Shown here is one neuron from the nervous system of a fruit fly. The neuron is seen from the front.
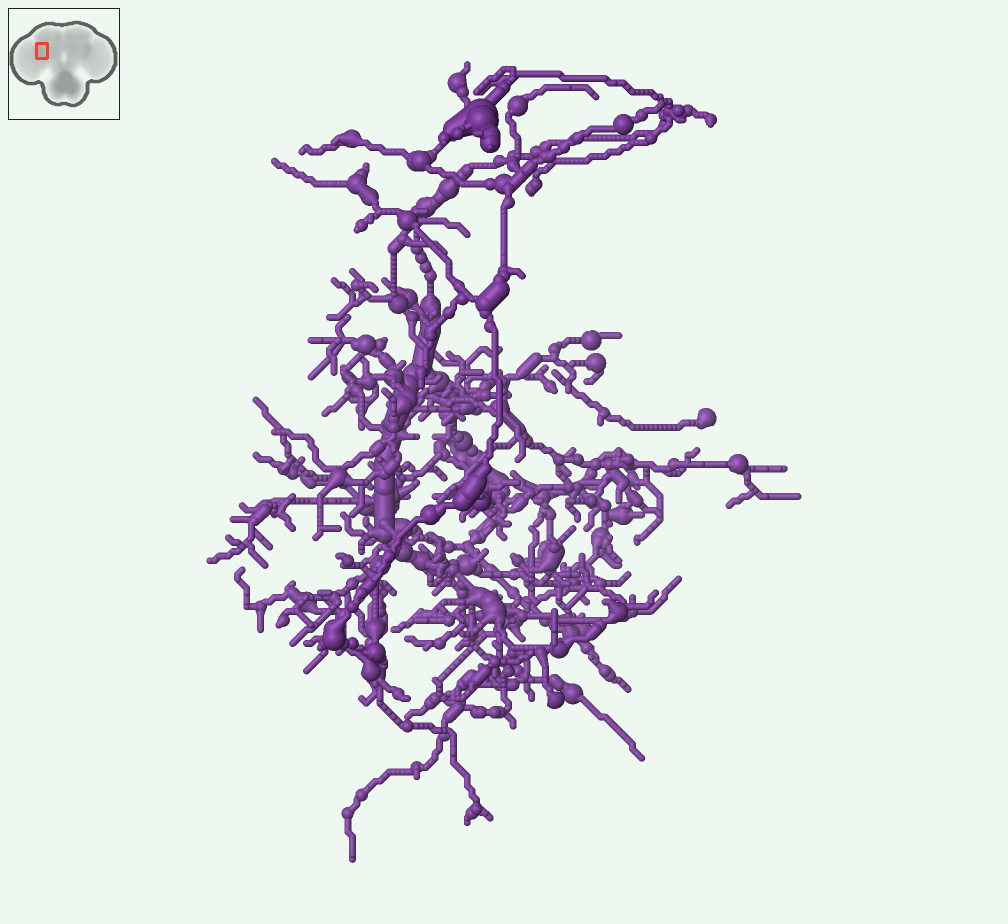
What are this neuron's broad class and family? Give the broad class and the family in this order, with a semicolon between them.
central-brain intrinsic neuron; hemilineage VLPl&d1_dorsal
